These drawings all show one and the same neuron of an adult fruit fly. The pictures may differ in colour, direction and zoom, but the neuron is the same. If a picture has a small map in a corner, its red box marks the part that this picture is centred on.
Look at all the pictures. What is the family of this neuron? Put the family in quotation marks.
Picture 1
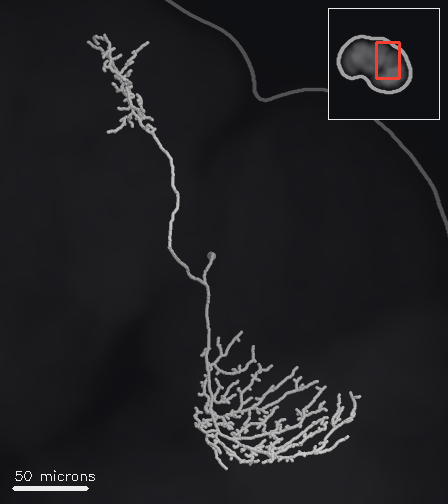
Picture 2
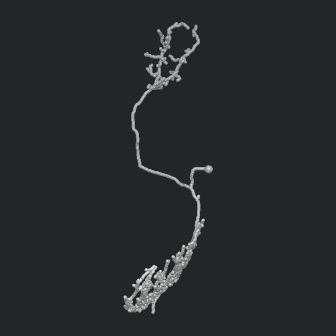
"MeVP"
